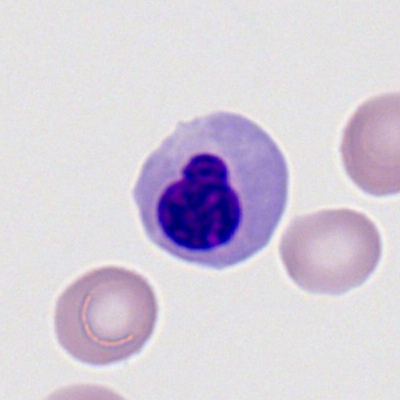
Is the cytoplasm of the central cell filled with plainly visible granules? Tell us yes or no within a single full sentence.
No, granules are not seen anywhere in its cytoplasm.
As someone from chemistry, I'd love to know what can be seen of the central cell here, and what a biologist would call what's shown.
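Outline roughly round; small irregular notch at upper left edge. Nucleus off-centre toward lower left. Chromatin dark purple, coarsely clumped. Cytoplasm plentiful, pale lavender-blue, widest on right and upper sides. Erythroblast.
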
